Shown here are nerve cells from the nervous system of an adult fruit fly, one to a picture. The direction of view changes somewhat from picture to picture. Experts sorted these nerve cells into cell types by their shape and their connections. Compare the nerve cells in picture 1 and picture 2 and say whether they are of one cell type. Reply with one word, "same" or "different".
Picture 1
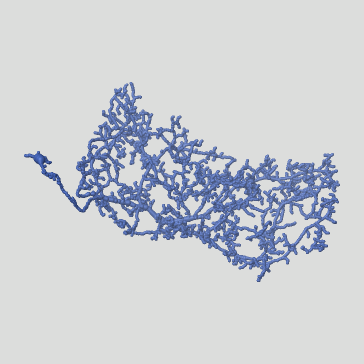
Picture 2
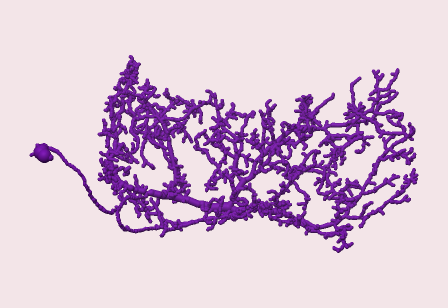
same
